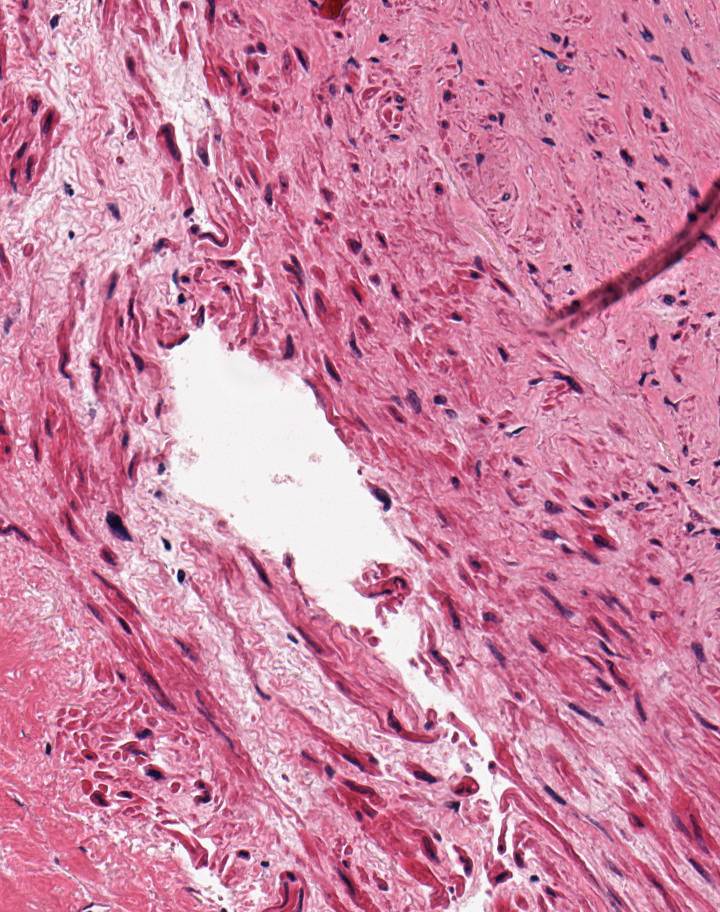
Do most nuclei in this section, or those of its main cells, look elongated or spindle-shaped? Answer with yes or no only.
Yes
